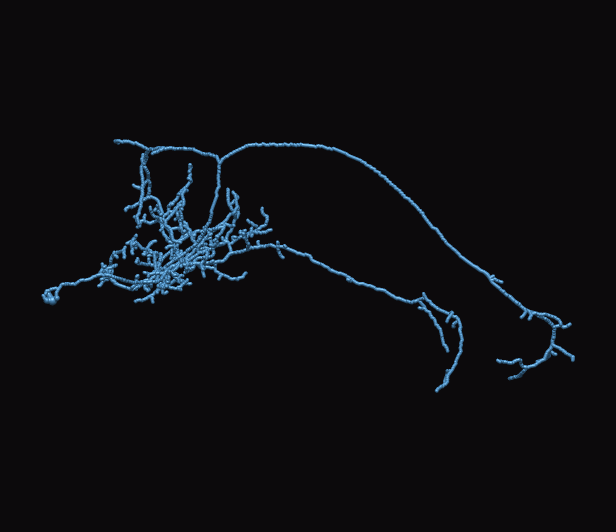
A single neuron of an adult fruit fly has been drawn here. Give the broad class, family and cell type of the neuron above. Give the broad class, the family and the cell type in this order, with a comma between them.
central-brain intrinsic neuron, hemilineage ALl1_ventral, CB3588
